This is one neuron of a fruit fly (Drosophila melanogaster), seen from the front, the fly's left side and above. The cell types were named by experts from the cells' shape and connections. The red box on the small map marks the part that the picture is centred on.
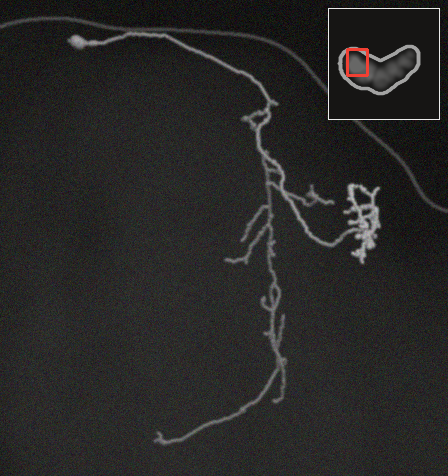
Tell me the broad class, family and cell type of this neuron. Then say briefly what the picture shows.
It is a central-brain intrinsic neuron. Its family is hemilineage SLPpl1. The cell type is SMP217. The cell body can be seen at the upper left of the picture. In this view it is taller than it is wide.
